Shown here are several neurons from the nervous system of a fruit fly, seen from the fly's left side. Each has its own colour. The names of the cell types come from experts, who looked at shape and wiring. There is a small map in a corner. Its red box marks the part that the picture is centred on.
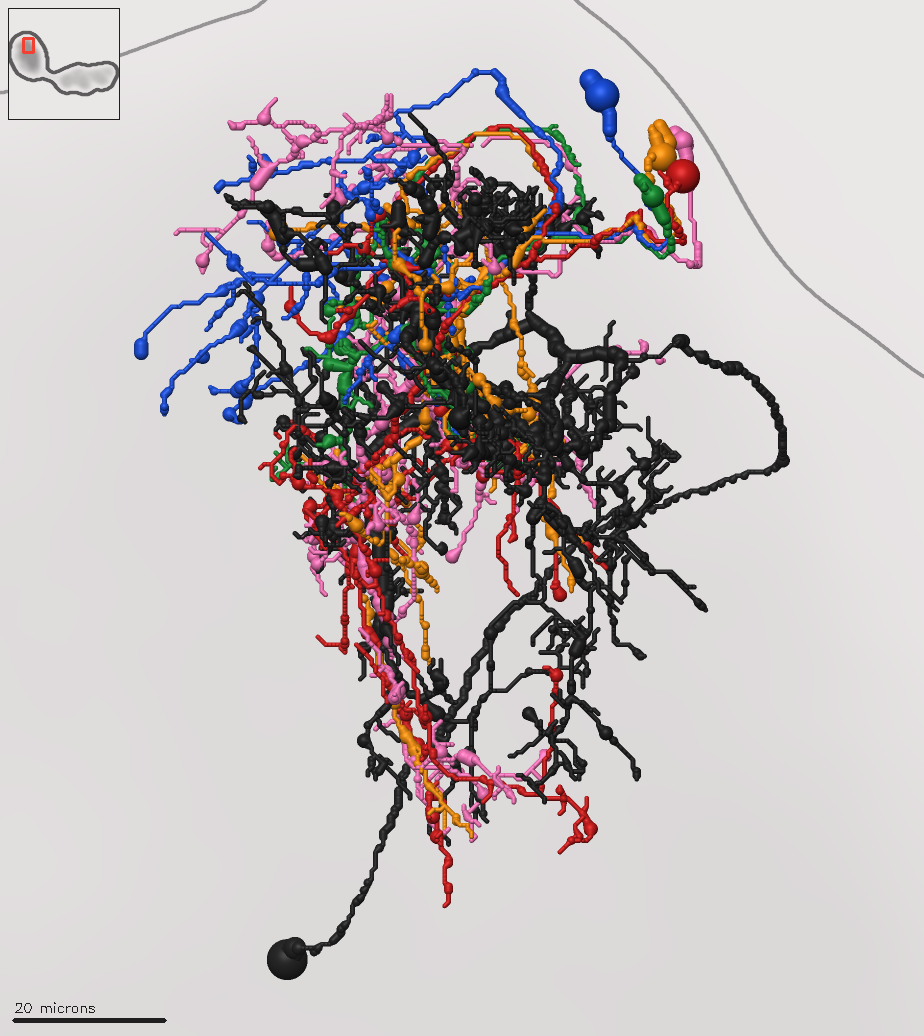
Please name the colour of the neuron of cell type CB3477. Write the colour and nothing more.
pink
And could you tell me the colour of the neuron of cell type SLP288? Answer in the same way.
red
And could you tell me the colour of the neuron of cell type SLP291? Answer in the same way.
green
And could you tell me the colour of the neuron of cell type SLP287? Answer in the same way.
orange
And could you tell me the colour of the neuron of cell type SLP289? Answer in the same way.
blue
